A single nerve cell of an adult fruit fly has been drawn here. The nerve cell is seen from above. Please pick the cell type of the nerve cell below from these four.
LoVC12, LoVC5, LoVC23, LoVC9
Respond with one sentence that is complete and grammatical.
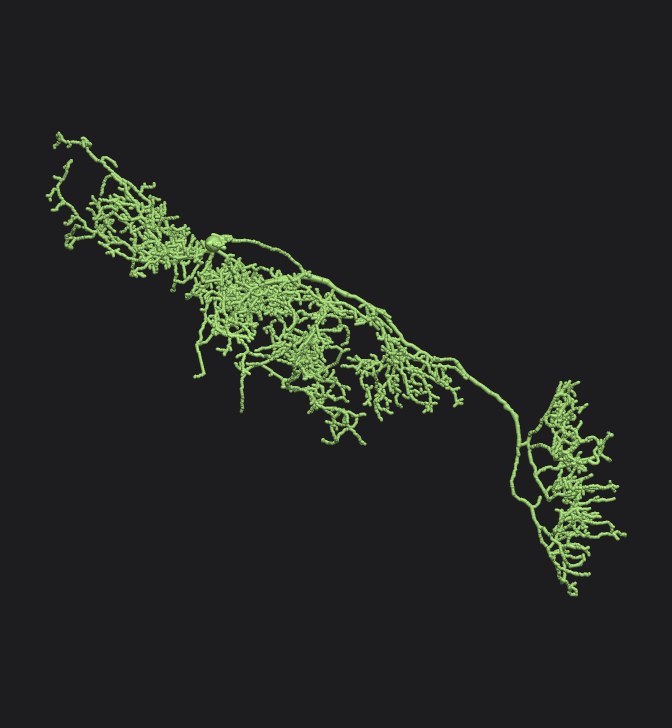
Classified by cell type, this nerve cell is LoVC5.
